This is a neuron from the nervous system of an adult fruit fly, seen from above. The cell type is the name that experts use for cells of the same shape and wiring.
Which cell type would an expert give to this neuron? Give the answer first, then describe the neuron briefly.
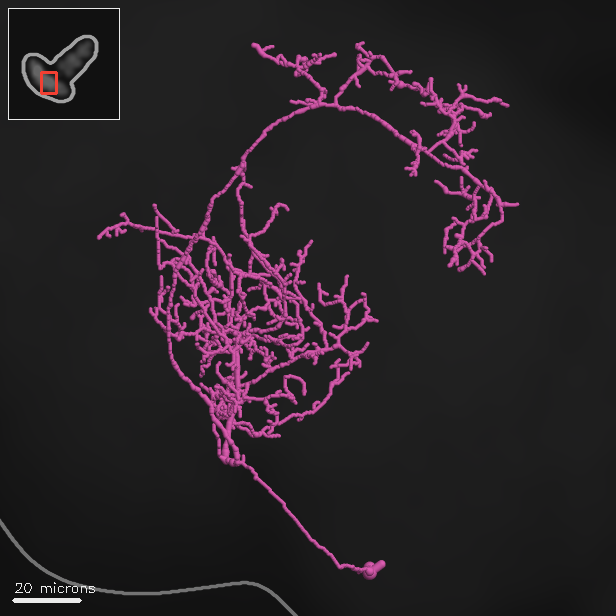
The cell type is VES017. It is a central-brain intrinsic neuron. From top to bottom in the picture it spans about 160 microns. The picture shows more than a hundred branch ends.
